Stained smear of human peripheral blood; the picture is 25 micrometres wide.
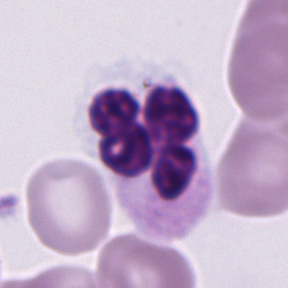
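Segmented neutrophil, its lobes sitting in two side-by-side pairs rather than in a single row. The cytoplasm is pale pinkish-lilac and holds fine, dust-like granules. Along the top, the cell edge looks faint and ragged.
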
